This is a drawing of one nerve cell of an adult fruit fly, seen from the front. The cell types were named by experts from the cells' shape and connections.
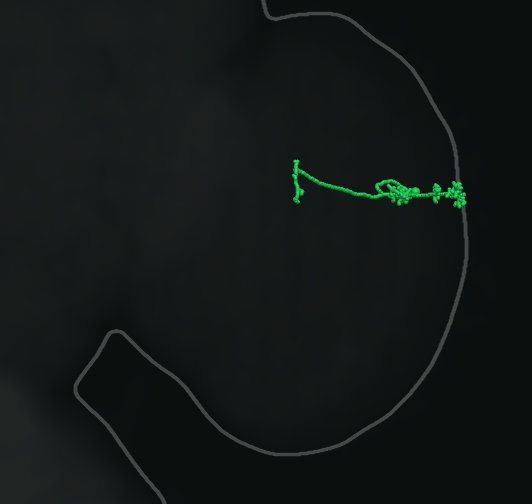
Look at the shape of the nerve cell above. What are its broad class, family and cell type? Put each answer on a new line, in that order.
optic-lobe intrinsic neuron
T
T2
